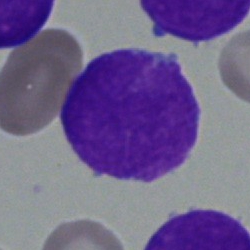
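Blast, the central cell in the marrow smear. Its outline is round. Cytoplasm is so scant that it is hardly visible around the nucleus. The chromatin is finely granular and evenly spread. A small pale blue bleb projects from the upper right edge of the cell.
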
